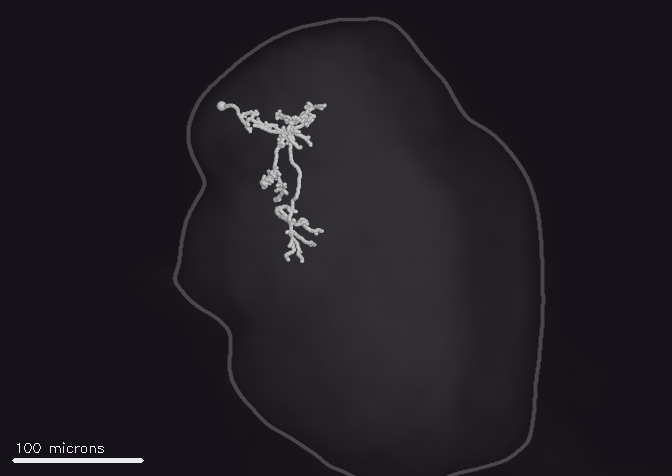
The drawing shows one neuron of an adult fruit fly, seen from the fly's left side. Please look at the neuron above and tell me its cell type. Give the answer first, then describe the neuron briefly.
It is of cell type LAL030d. It is a central-brain intrinsic neuron. By the scale bar it is about 120 microns tall in this view. As drawn here it is taller than it is wide.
